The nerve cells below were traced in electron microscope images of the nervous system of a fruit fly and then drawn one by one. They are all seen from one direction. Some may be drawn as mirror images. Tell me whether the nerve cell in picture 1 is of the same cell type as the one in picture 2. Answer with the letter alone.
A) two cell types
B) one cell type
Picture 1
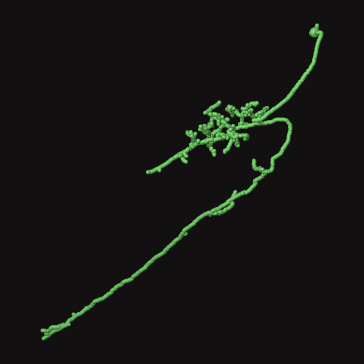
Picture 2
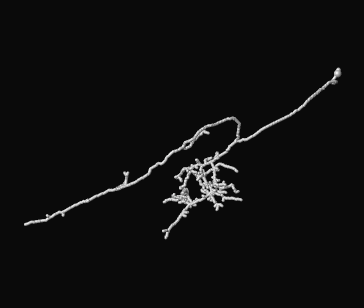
A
